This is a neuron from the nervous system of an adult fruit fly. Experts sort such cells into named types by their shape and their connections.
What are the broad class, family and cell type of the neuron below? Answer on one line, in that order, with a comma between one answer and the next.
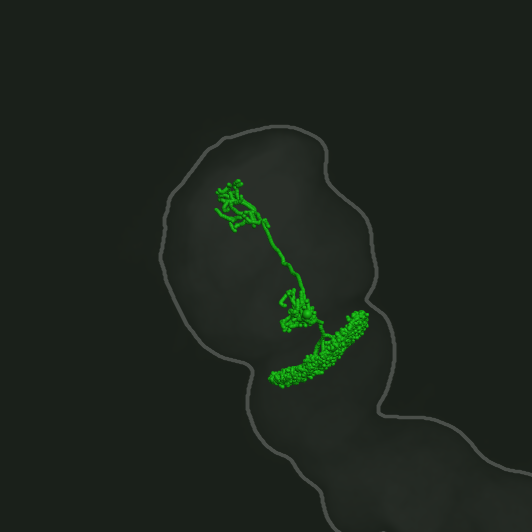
visual projection neuron, hemilineage VLPl2_lateral, LT61b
